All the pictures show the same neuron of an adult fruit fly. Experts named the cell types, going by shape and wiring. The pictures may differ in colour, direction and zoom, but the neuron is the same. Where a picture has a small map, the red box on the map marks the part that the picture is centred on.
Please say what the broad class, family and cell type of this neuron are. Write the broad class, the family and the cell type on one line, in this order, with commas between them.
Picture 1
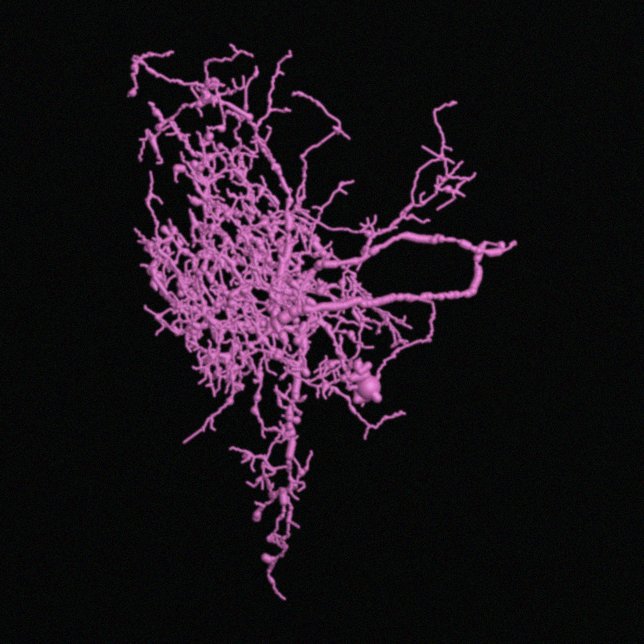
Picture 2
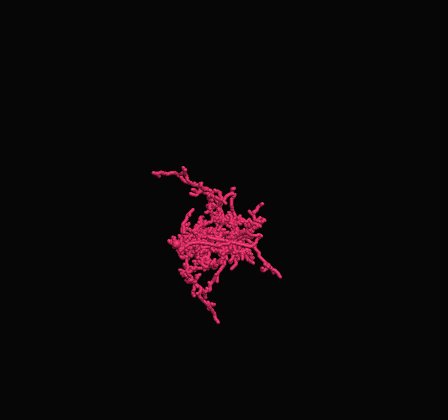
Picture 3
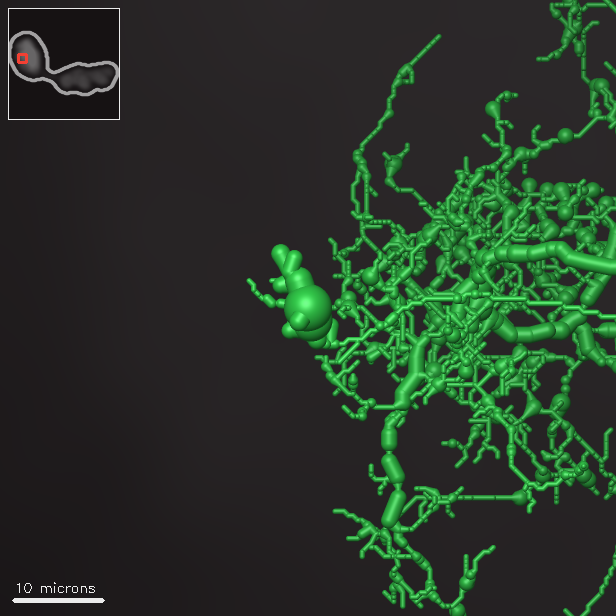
central-brain intrinsic neuron, hemilineage WEDa2, CB0316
